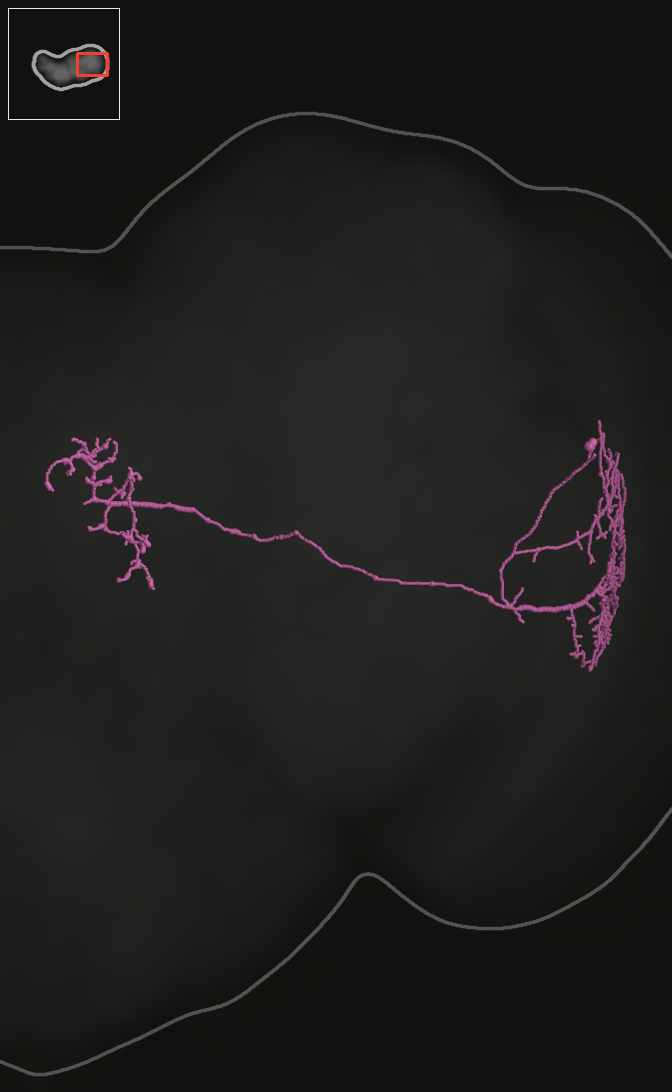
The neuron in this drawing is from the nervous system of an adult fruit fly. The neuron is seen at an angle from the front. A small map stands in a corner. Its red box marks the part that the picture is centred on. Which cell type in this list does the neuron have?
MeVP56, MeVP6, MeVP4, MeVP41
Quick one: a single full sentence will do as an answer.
What this neuron is, by cell type, is MeVP6.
